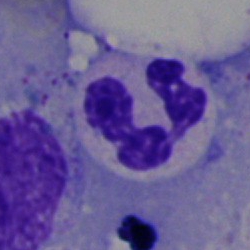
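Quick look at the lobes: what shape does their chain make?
A horseshoe curve that opens upward.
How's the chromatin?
Dark purple and coarsely clumped.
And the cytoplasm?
Plentiful, a pale pinkish-grey.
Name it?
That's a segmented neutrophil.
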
